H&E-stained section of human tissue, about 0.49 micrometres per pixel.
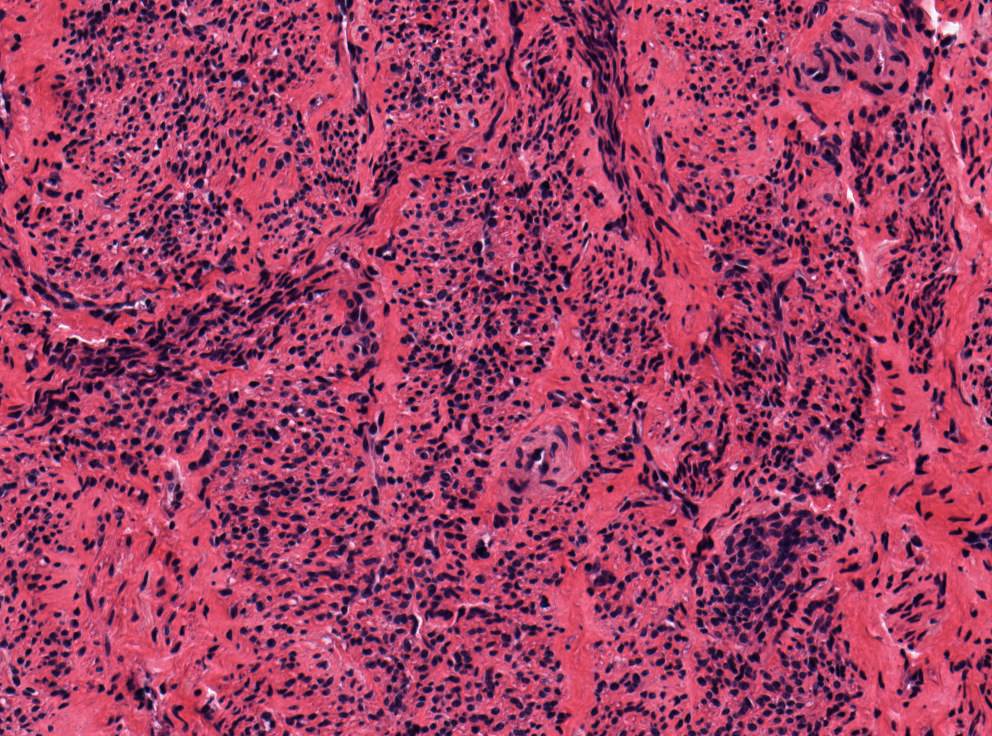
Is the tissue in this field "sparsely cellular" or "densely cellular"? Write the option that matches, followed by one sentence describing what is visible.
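Densely cellular. Across the whole field, densely packed cells form irregular nests and lobules separated by bands of pink collagen.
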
